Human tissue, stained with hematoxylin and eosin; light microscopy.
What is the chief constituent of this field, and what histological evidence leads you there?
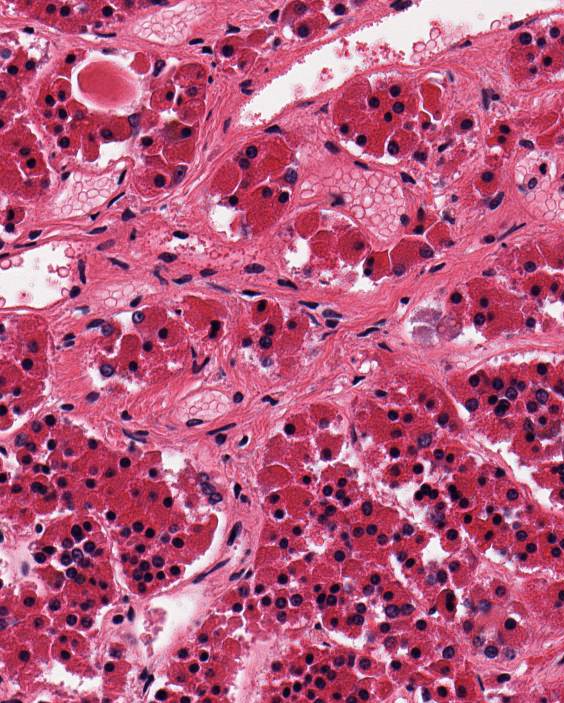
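This is pars distalis of the pituitary. Its cells lie in nests and cords parted by strands of pink fibrous tissue.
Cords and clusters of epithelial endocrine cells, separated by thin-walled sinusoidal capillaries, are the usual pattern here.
Most have abundant, intensely eosinophilic cytoplasm and small, round, dark, fairly uniform nuclei.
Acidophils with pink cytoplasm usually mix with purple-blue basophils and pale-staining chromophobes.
Pale pink, bubbly, finely vacuolated areas lie among the nests, mostly in the upper half of the field.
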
